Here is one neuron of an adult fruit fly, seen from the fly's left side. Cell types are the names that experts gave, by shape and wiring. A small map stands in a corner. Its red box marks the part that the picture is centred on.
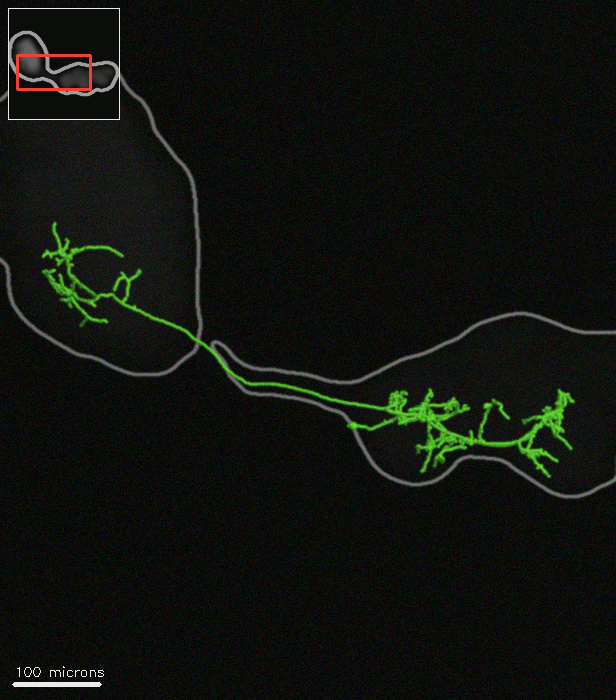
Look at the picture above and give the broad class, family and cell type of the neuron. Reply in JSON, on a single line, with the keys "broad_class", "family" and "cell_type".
{"broad_class": "ascending neuron", "family": "hemilineage 08B", "cell_type": "AN08B050"}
